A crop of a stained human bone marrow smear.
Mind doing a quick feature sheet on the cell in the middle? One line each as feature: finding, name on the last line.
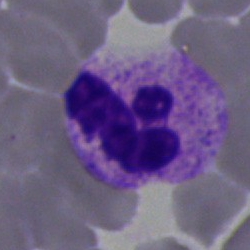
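Outline: roughly round, edge smooth, it seems.
Chromatin: dark purple, densely condensed.
Nucleoli: none that I can make out.
Name: segmented neutrophil.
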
